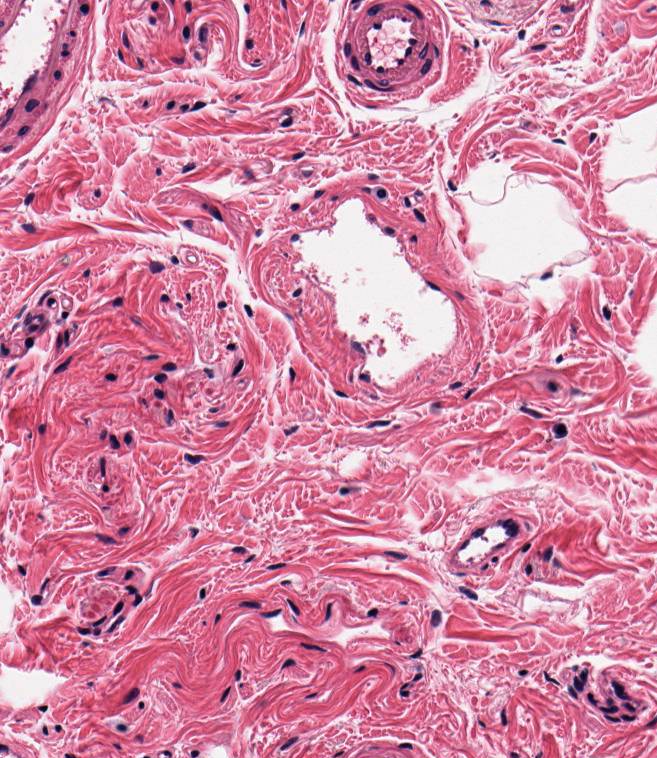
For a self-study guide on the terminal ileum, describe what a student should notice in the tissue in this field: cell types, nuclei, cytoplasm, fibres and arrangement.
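The field is filled by thick bundles of collagen running in many different directions. These bundles stain deep pink and follow a wavy course. Cells are sparse, with small, dark, elongated nuclei lying singly between the bundles. Near the top centre is a small vessel with a thick muscular wall surrounding a narrow lumen.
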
